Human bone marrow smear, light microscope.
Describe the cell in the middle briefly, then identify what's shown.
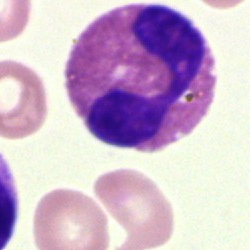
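Begin with the outline, which is round and smooth. Inside, the chromatin is dark purple and condensed, and no nucleoli are visible in the nucleus. Just right of the nucleus, a small dark brown speck lies in the cytoplasm. The cell is an eosinophil.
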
